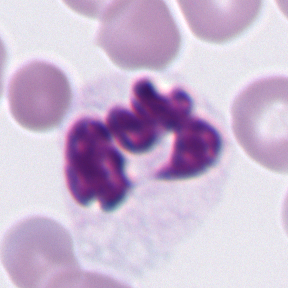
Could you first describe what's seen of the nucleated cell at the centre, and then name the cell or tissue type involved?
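A roughly round, smooth outline encloses the cell. The nucleus, divided into several separate lobes in a curved chain, sits in the upper half, leaving a wide band of cytoplasm below. Cytoplasmic granules are fine and faint. The cell is a segmented neutrophil.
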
